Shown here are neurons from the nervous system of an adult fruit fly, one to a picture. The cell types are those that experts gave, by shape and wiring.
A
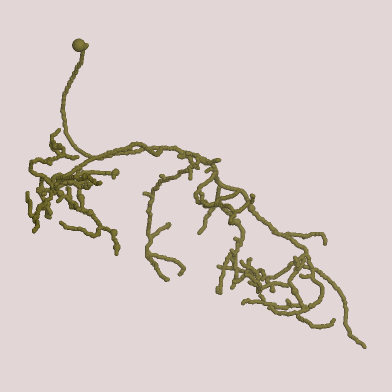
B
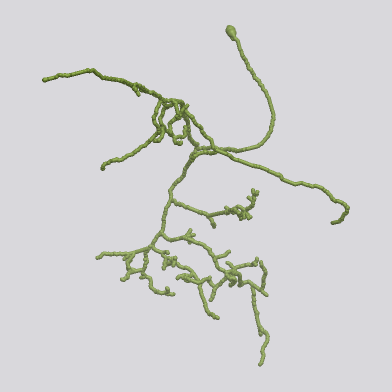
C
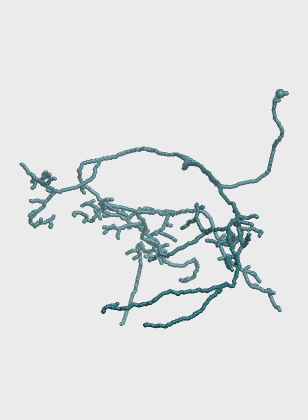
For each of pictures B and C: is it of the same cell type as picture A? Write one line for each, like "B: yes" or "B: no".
B: yes
C: no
